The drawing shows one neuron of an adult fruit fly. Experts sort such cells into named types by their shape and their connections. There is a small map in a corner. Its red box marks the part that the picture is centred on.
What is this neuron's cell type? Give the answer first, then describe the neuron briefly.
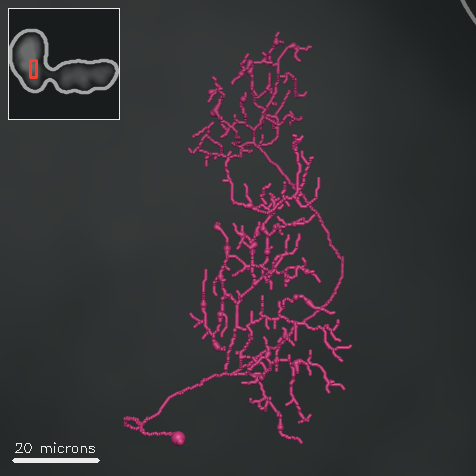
The cell type is Tm32. Its broad class is optic-lobe intrinsic neuron. Its cell body lies at the bottom of the picture. By the scale bar it is about 100 microns tall in this view. The picture shows dozens of branch ends.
